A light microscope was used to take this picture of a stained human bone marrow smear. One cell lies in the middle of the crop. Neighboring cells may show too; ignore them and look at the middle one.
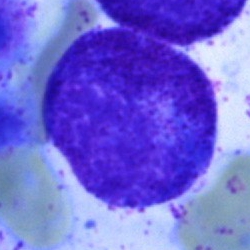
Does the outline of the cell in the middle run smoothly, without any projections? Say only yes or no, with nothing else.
Yes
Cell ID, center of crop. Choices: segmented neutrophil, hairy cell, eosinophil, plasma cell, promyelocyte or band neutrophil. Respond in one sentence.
In the middle of this smear crop is a promyelocyte.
